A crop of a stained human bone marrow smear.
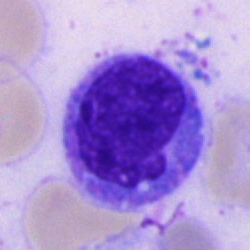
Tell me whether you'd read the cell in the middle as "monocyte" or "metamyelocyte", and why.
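It is a monocyte. What decides it is the colour of the cytoplasm: the moderate rim surrounding the nucleus stains blue.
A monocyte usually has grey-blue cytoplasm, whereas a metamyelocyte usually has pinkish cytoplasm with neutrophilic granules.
Otherwise, the outline is smooth and roughly round, the rim is widest on the lower right, a small pale clear spot lies just below the nucleus, and no coarse granules show.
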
